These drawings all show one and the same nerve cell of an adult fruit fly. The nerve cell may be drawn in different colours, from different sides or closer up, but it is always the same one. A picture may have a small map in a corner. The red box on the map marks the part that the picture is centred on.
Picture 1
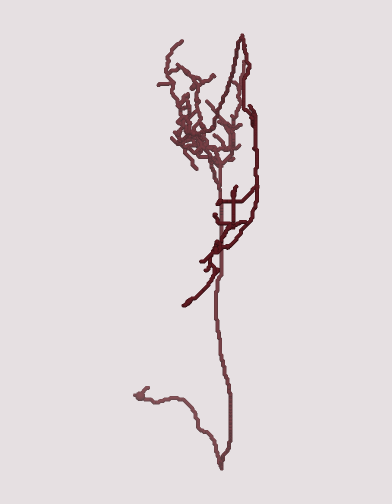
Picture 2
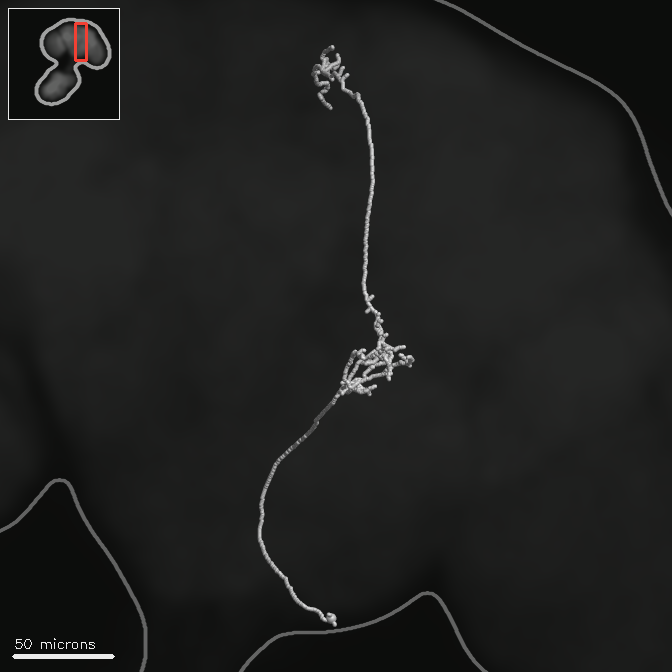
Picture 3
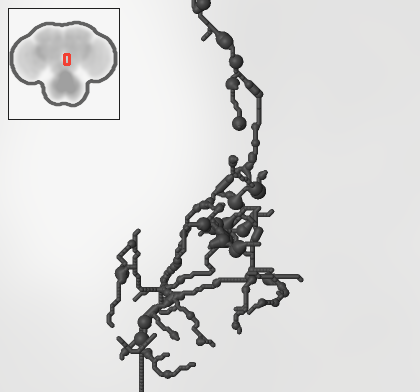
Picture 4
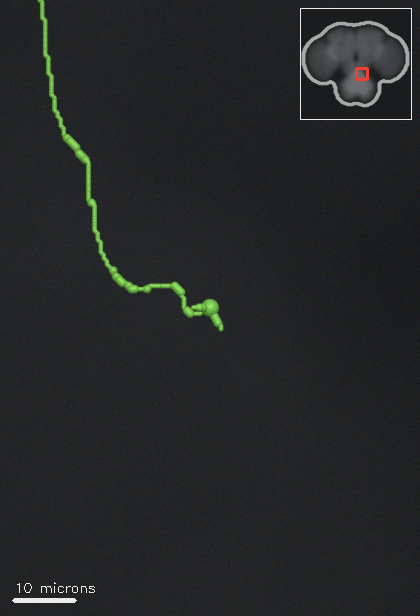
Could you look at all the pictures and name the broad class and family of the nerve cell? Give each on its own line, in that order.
central-brain intrinsic neuron
hemilineage LB5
